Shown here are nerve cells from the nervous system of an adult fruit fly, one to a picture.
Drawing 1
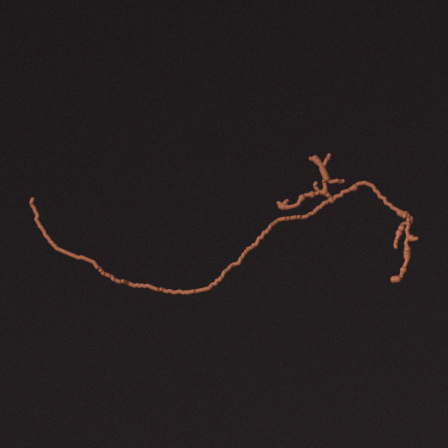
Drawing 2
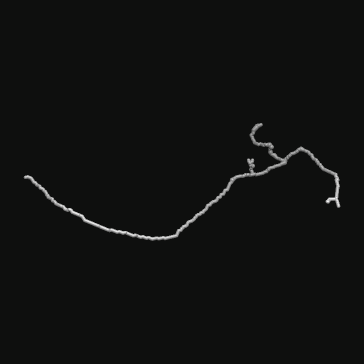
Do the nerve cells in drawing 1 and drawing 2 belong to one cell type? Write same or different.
same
